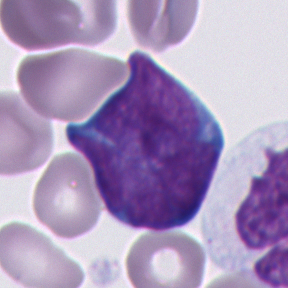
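Myeloblast with an angular outline of straight sides and sharp corners. Its nucleus fills almost the whole cell, and the chromatin is finely stippled and evenly spread, without coarse clumps. Only a thin deep-blue rim of cytoplasm remains at the edge of the cell.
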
